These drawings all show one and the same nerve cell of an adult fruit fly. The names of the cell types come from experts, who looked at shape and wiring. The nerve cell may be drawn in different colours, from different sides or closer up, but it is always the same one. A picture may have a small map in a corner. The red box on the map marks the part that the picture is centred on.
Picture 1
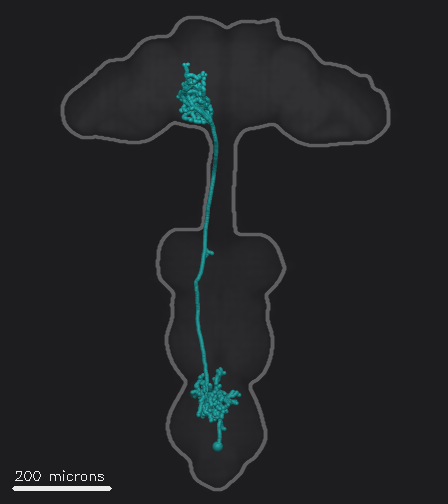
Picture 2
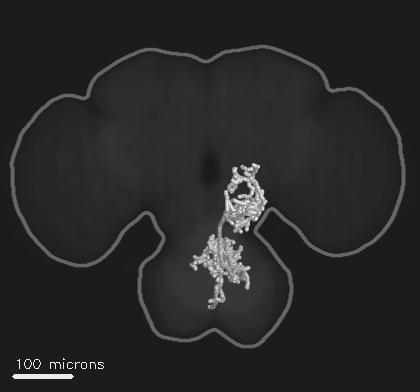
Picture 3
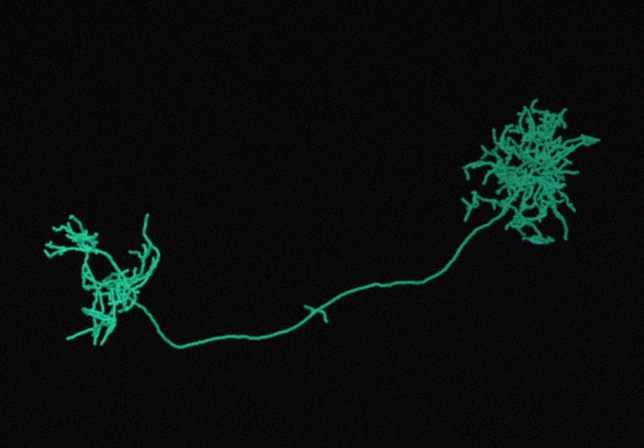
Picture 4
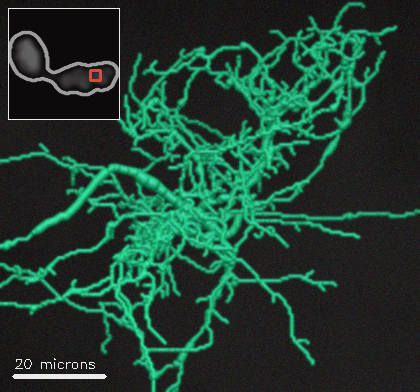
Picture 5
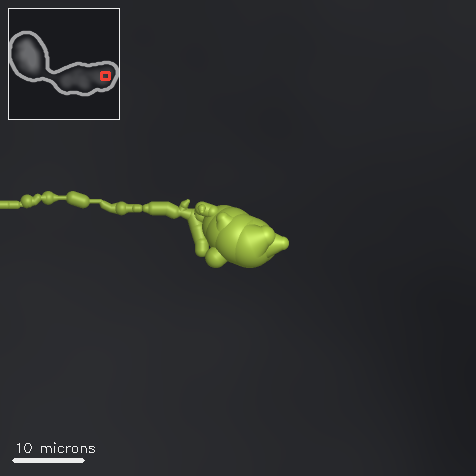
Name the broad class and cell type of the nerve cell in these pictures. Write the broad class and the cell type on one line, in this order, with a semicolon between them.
ascending neuron; ANXXX068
